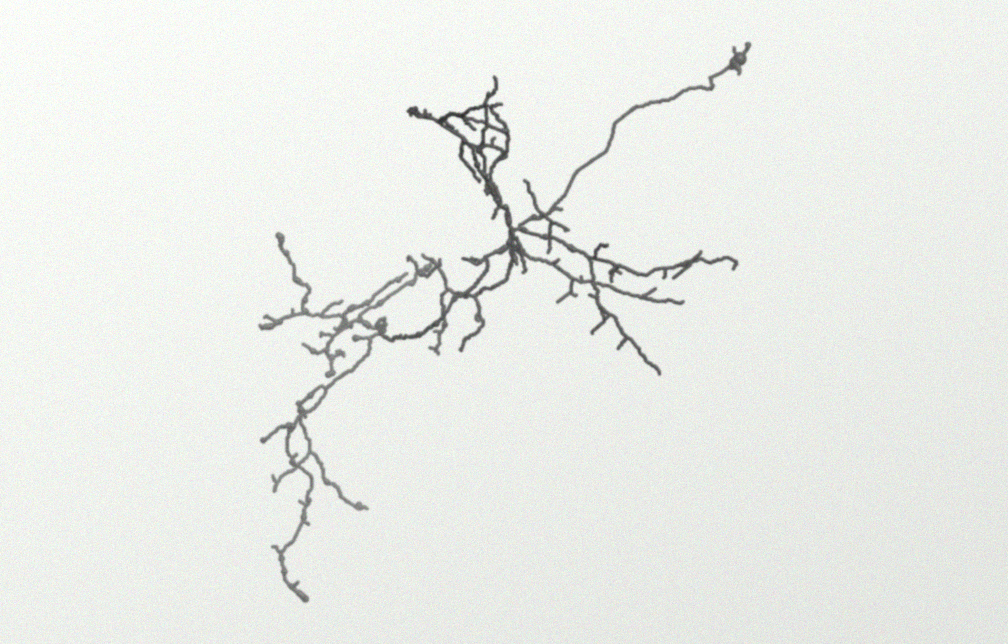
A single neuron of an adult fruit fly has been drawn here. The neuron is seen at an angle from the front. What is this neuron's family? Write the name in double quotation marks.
"hemilineage DM6_central1"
